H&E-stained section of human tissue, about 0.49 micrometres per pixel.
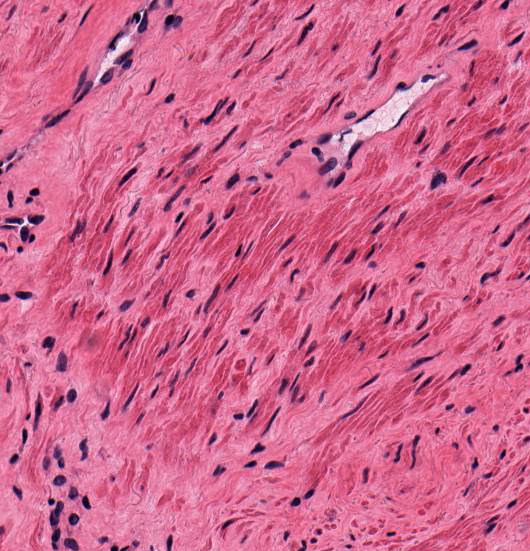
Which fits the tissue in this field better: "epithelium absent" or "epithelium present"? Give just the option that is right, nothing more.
Epithelium absent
